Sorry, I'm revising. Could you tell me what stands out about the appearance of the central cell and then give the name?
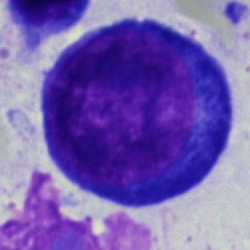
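Start with the nucleus: it sits off-centre, toward the left of the cell. Its chromatin is finely granular rather than clumped. Now look at the cytoplasm, which is deep blue and widest on the right side of the cell. This is a proerythroblast.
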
